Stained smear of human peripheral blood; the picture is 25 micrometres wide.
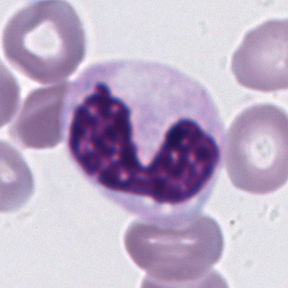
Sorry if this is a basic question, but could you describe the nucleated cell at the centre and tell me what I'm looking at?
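The cell has a roughly round, smooth outline. The notch in its nucleus opens toward the top of the cell. The chromatin is dark purple and clumped, with small pale gaps between the clumps. The cytoplasm is plentiful and pale lilac-grey. This is a band neutrophil.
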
